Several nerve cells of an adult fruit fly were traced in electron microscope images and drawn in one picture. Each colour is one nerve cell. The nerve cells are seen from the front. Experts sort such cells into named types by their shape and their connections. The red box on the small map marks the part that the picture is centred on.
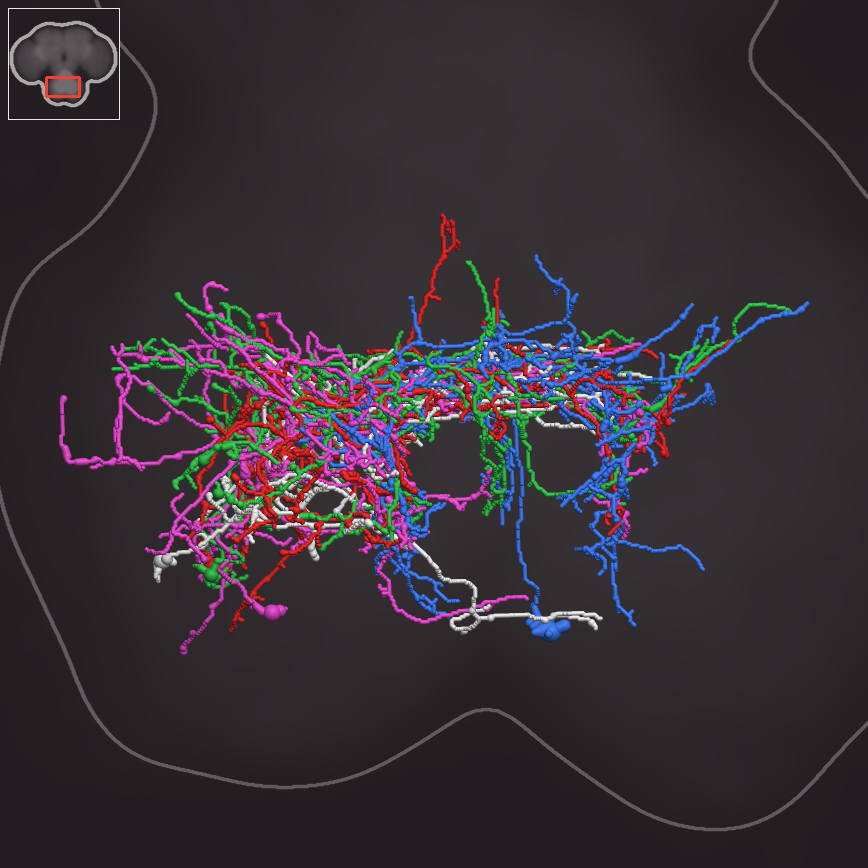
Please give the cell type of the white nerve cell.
IN12A056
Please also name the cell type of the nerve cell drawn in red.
IN12A041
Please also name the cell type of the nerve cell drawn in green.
IN12A037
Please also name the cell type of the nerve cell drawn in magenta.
IN12A031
